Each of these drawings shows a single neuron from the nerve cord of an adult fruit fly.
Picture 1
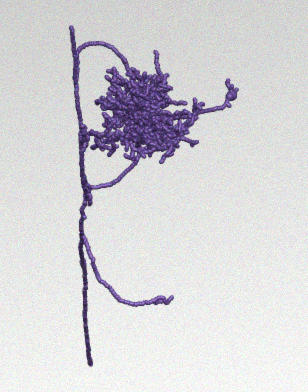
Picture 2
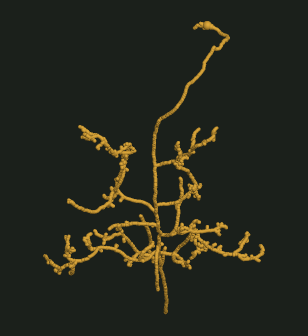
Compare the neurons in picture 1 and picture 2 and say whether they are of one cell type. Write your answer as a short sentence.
They are of different cell types.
